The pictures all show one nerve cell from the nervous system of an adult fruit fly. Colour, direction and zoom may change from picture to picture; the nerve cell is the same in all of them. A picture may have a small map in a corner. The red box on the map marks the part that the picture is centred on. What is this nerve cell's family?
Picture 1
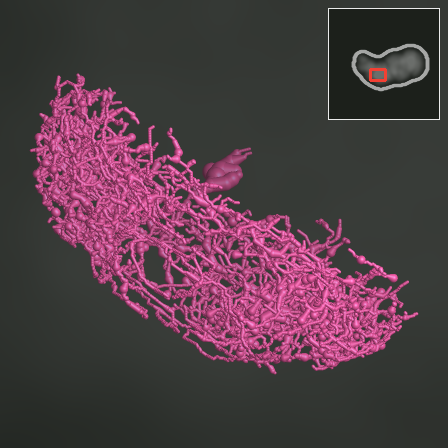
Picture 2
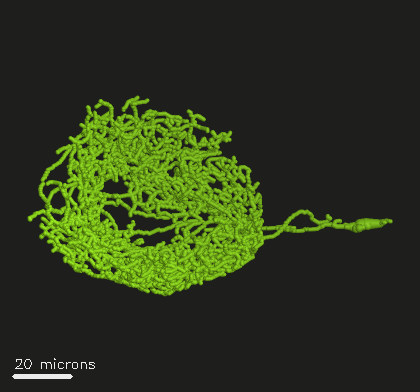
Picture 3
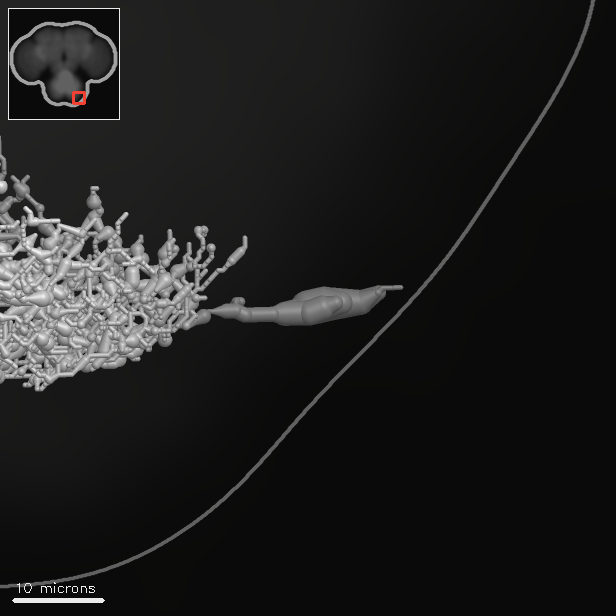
hemilineage 01B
